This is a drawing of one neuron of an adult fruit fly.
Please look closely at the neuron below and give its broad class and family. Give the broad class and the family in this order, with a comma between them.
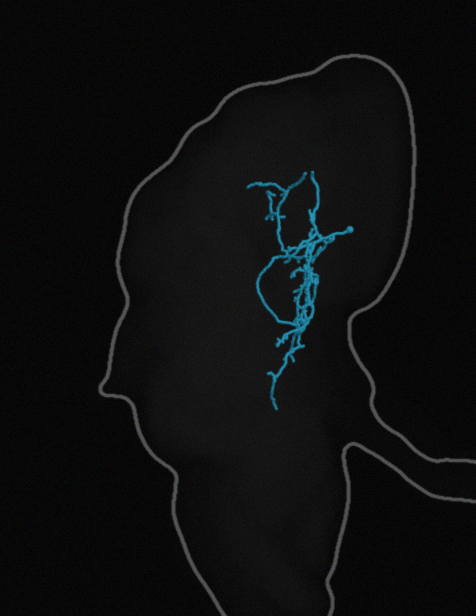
central-brain intrinsic neuron, hemilineage DM6_central1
